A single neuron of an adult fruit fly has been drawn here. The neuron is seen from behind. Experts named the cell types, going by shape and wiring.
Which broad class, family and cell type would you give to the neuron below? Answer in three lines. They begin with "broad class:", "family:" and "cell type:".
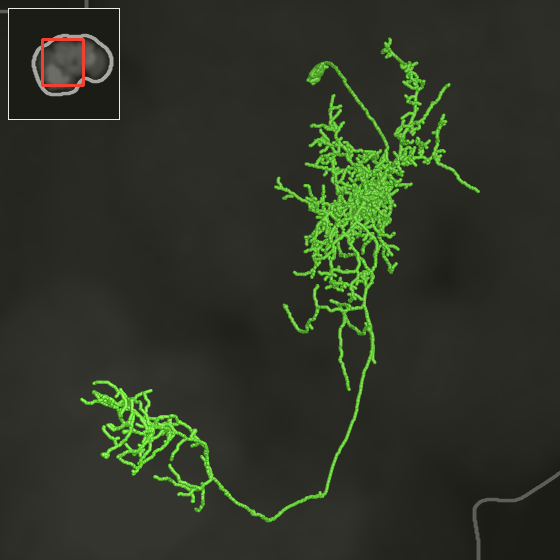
broad class: descending neuron
family: hemilineage WEDd1
cell type: DNa09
